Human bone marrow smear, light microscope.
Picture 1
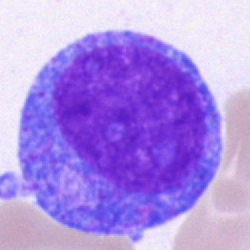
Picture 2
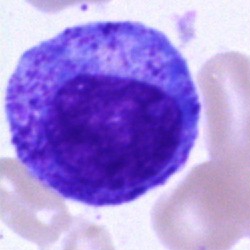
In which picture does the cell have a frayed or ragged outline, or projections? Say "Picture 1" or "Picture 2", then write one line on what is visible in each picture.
Picture 1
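What picture 1 shows: A small round bleb protrudes from the lower-left edge.
What picture 2 shows: The cell outline is roughly round with a smooth edge.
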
